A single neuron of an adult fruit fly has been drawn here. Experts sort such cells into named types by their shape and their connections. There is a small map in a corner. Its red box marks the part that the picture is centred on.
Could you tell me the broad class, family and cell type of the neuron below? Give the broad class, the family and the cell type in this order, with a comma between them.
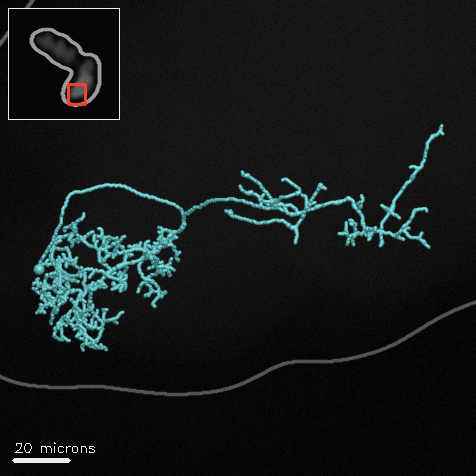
central-brain intrinsic neuron, hemilineage VLPd&p1_posterior, LHPD2a1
